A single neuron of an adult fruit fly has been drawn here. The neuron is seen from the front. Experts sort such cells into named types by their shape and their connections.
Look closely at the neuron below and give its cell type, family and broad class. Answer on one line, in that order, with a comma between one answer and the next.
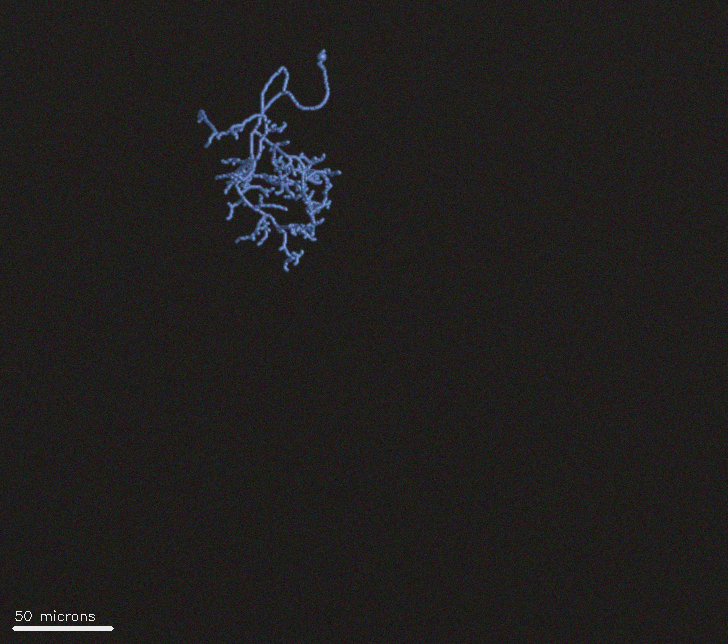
AVLP004_b, hemilineage LHl1, central-brain intrinsic neuron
